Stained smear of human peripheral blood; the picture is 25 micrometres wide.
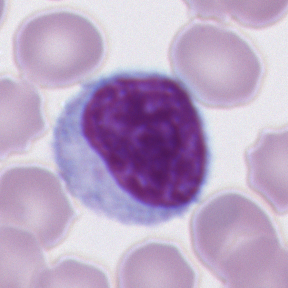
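Typical lymphocyte in a stained smear of human peripheral blood. The nucleus has a smooth edge, with no lobes or deep indentation. Its dark purple chromatin is coarsely clumped, with paler patches between the clumps, and no distinct nucleoli are seen. The cytoplasm shows no vacuoles.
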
